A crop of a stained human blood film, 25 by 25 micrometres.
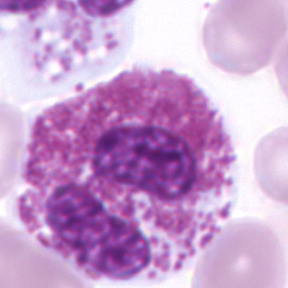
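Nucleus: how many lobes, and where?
Two separate lobes, one right of centre, one lower left.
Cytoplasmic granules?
Coarse, reddish-purple, filling the cytoplasm.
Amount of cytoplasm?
Abundant, surrounding both lobes.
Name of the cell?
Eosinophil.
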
